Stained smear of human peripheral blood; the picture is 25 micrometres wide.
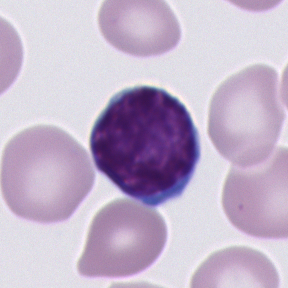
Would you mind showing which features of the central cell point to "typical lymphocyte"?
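This is a typical lymphocyte, and each feature below can be set against that name. The cell measures about 10 micrometres across, and its nucleus about 9 micrometres.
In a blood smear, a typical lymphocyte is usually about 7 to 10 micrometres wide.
The measured width therefore falls at the upper end of that range, not outside it. The nucleus is round in outline, shows no indentation or lobes, and fills about 90% of the cell's area. Its chromatin is dense and dark purple, with coarse clumps.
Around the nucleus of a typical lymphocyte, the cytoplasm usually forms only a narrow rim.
The cytoplasm here agrees with that: it is a thin blue rim, seen most clearly at the lower edge. Of the features compared, none conflicts with a typical lymphocyte.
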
